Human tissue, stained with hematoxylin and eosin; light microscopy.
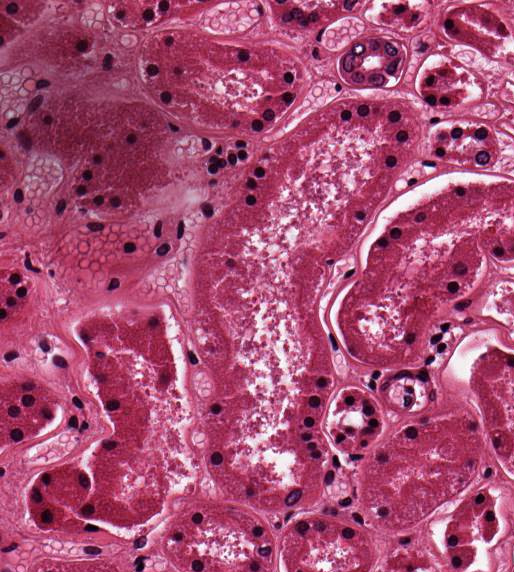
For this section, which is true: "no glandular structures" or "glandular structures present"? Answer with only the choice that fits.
Glandular structures present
